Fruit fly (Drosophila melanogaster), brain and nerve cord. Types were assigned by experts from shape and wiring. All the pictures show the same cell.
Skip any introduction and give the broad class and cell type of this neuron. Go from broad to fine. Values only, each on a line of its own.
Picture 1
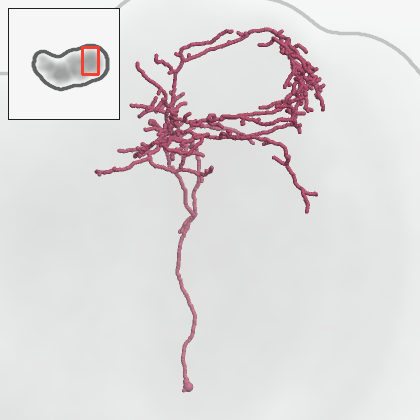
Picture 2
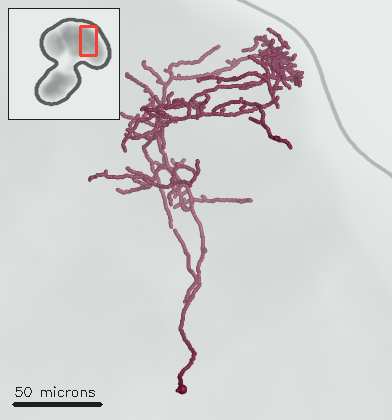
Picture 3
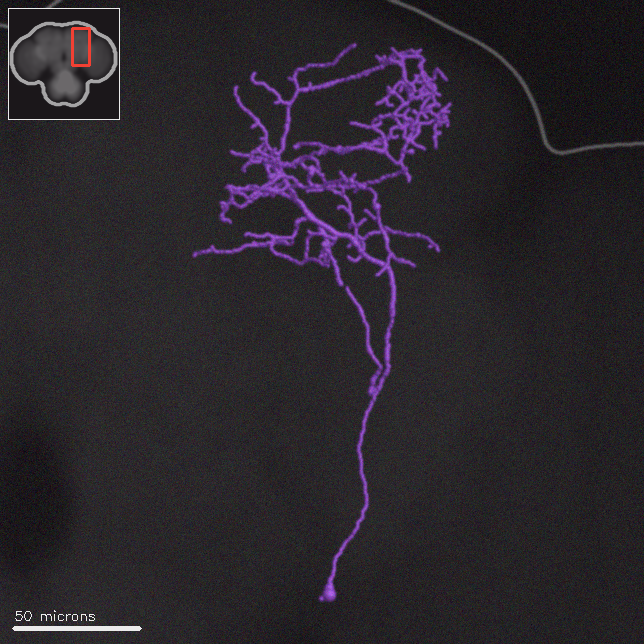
central-brain intrinsic neuron
CB0645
